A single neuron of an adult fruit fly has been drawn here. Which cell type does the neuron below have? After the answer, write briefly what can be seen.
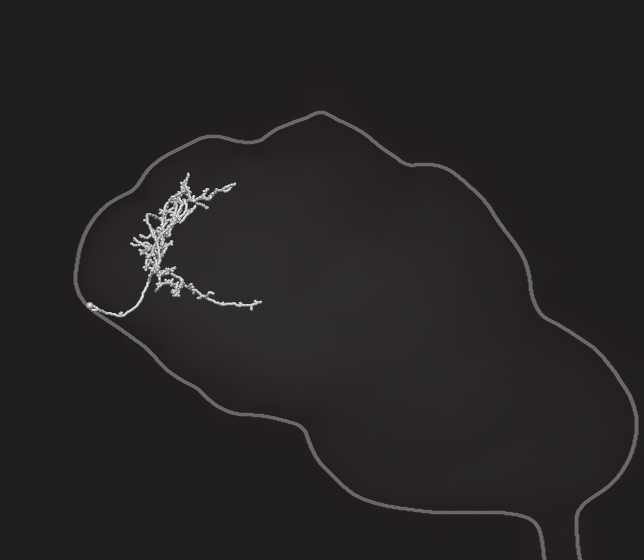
It is of cell type LHPD2a4_b. This is a central-brain intrinsic neuron. Its cell body lies on the left of the picture. As drawn here it is about as wide as it is tall.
